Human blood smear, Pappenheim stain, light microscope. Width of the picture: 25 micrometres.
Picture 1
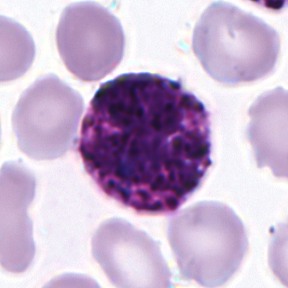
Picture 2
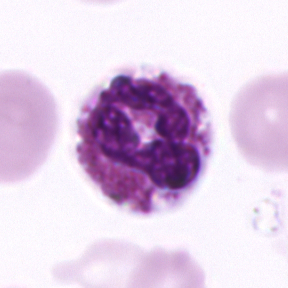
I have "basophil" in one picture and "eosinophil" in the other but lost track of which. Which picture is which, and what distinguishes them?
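The basophil is in picture 1 and the eosinophil in picture 2. In picture 1 the cell is densely packed with coarse dark purple granules of uneven size, reaching right out to the cell edge. These granules hide the nucleus, so its shape cannot be traced. In picture 2 the nucleus is divided into several lobes that curve around a pale central area. Its cytoplasm, widest at the lower left, is packed with coarse pinkish-violet granules, and the cell is about 12 micrometres across.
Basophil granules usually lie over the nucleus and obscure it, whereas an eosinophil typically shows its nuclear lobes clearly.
The two cells therefore differ in granule colour, dark purple against pinkish-violet, and in whether the nucleus can be made out.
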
